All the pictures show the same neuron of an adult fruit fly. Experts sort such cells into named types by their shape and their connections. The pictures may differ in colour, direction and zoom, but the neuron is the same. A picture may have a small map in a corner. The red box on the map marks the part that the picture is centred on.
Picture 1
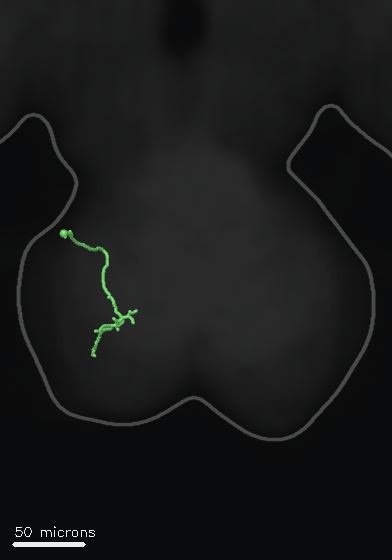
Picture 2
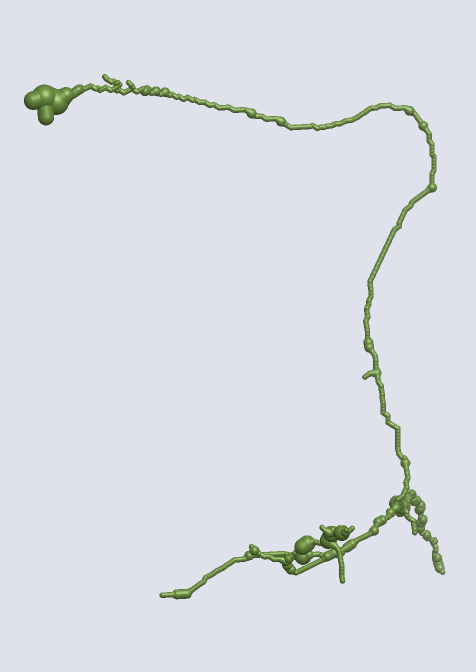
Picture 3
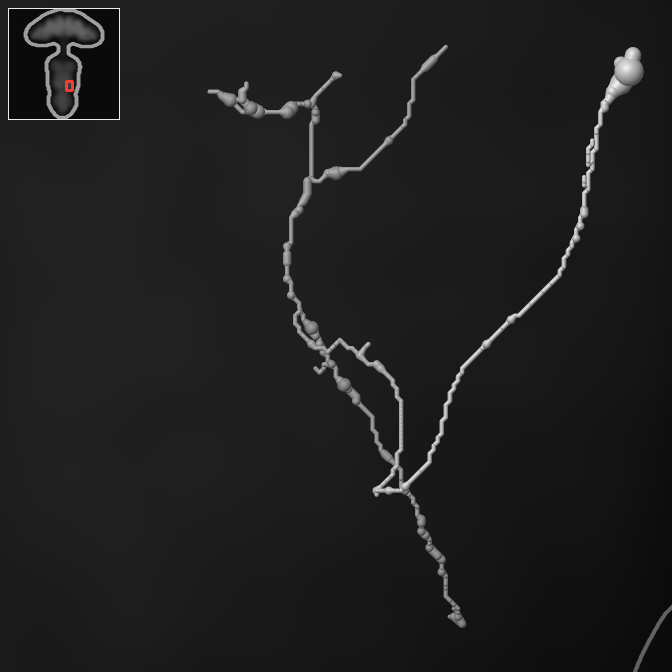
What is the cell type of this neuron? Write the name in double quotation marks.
"IN19A135"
